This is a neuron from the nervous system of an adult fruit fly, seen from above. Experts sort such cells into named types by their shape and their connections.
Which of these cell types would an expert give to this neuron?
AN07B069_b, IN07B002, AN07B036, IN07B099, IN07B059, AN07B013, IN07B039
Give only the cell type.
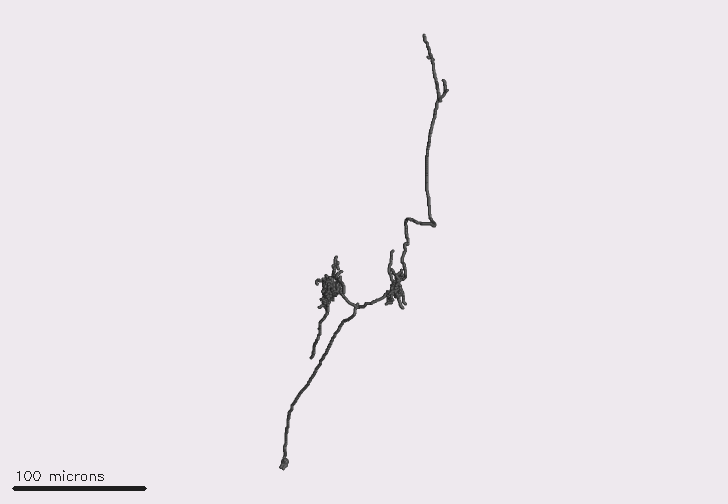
IN07B059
